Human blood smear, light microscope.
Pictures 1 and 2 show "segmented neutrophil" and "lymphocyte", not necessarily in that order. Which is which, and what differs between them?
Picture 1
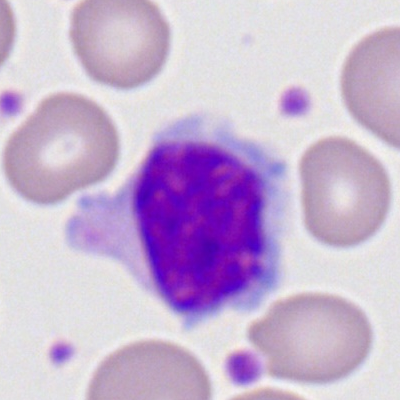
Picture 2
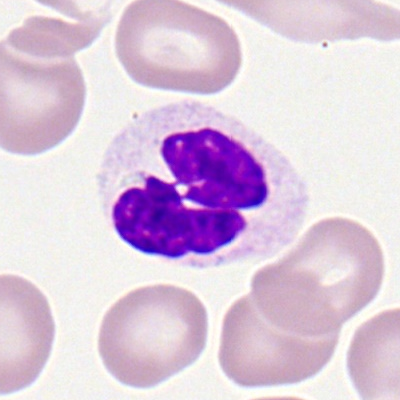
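Here picture 1 is the lymphocyte and picture 2 the segmented neutrophil. Look first at the cytoplasm: in the lymphocyte it is pale blue, while the segmented neutrophil's is abundant and pale pinkish-lilac with fine, faint lilac granules.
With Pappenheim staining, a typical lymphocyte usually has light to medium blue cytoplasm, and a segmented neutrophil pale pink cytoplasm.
Next, the outlines: the lymphocyte's is irregular, with a broad cytoplasmic extension on the left and a ragged, frayed edge at the upper right; the segmented neutrophil's is smooth, round to slightly oval. The segmented neutrophil's nucleus is split into two large lobes, one at the upper right and one at the lower left. Both have dark purple, coarse chromatin, broken by small pale pinkish patches in the lymphocyte and coarsely clumped in the segmented neutrophil.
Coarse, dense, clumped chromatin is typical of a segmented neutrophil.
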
